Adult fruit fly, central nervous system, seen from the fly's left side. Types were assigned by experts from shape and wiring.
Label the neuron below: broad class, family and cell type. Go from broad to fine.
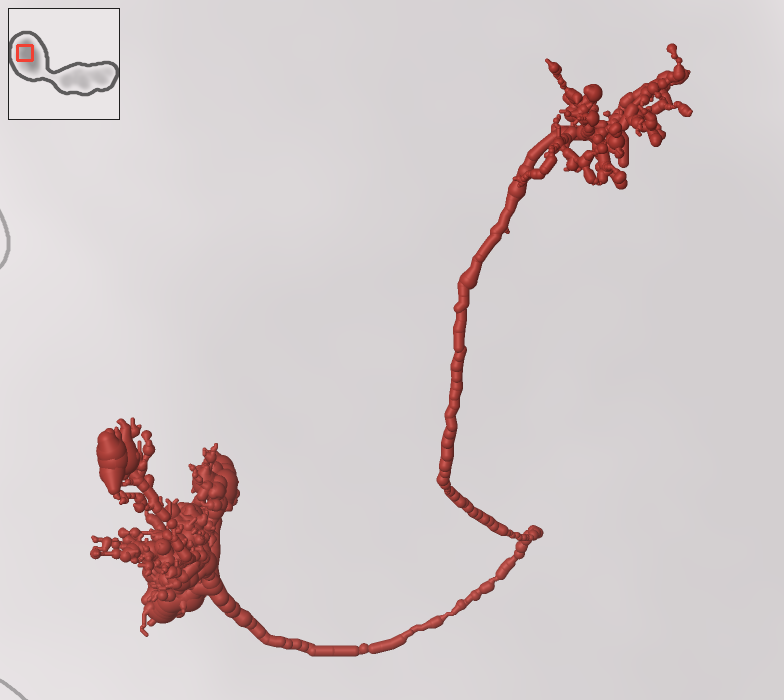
central-brain intrinsic neuron; hemilineage ALl1_ventral; VP1d+VP4_l2PN2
